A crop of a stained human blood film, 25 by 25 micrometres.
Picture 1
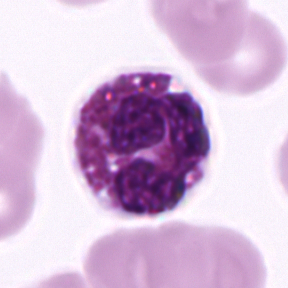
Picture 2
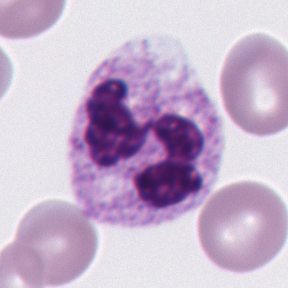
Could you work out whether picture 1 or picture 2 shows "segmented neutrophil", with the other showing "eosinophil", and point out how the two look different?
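The eosinophil is in picture 1, and the segmented neutrophil is in picture 2. In picture 2 the nucleus is split into three lobes, with dark purple, coarsely clumped chromatin.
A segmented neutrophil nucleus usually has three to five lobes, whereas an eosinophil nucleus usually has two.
Picture 2 has plentiful pale pinkish-lilac cytoplasm filled with fine violet granules, while in picture 1 almost no granule-free cytoplasm can be seen.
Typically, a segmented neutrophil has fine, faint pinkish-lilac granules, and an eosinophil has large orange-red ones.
Picture 1 also shows a pale unstained streak curving through the middle of the cell, a few tiny bright pink dots near its upper edge, and no visible nucleoli.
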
